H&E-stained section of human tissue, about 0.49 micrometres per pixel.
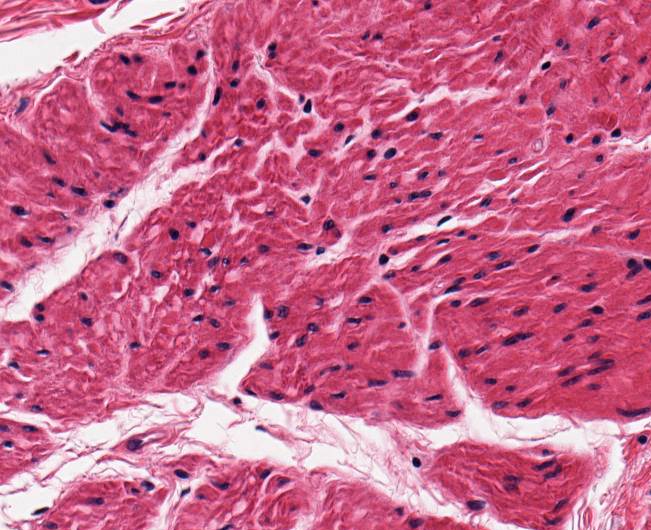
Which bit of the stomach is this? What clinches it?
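Smooth muscle fills this field. Closely packed bundles of pink spindle-shaped cells are separated by narrow pale clefts and are cut in different planes, lengthwise in some bundles and more across in others.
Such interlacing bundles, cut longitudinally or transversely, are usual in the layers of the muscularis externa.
Each cell holds a single dark, elongated, cigar-shaped nucleus, and the strongly eosinophilic cytoplasm shows no cross-striations.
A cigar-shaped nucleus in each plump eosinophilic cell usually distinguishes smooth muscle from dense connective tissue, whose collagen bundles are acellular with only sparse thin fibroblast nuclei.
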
